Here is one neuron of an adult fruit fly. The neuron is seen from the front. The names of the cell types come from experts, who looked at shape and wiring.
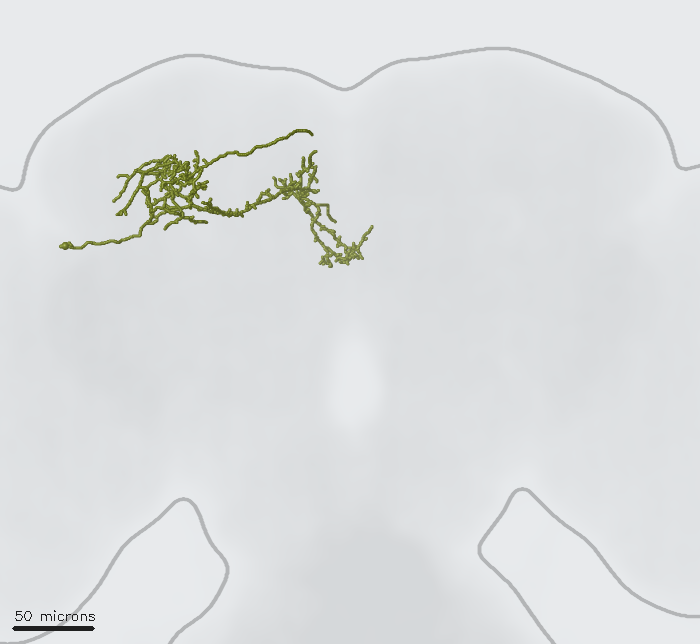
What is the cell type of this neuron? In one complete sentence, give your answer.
It is as AOTU011 that this neuron is typed.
